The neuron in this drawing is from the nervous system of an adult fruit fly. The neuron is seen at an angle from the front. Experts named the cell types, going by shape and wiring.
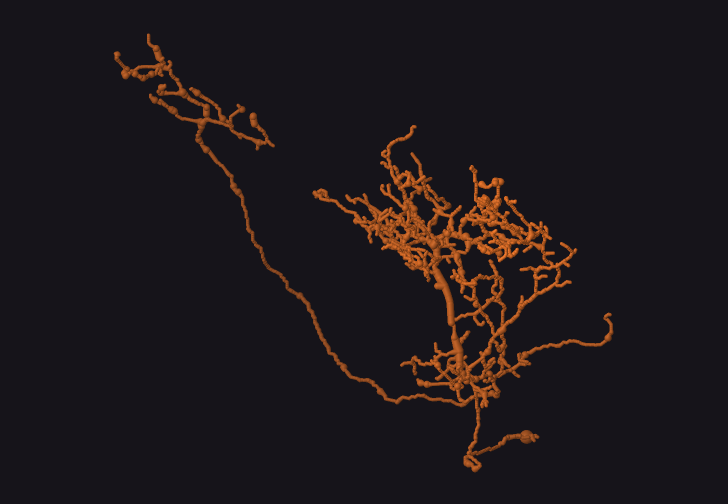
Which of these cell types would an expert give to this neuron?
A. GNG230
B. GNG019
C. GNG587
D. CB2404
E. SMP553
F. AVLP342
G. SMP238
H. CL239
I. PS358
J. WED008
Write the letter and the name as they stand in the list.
A. GNG230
